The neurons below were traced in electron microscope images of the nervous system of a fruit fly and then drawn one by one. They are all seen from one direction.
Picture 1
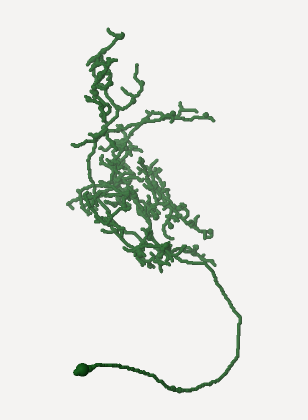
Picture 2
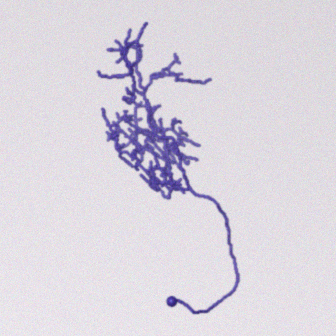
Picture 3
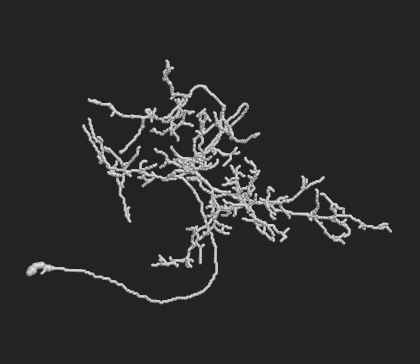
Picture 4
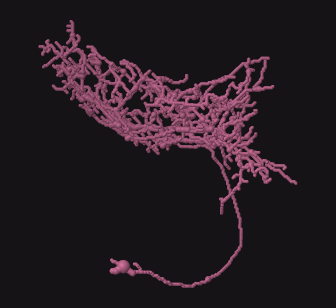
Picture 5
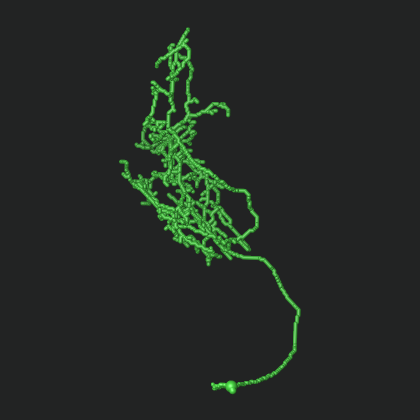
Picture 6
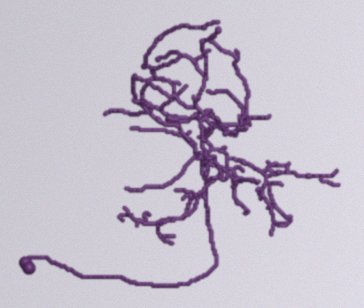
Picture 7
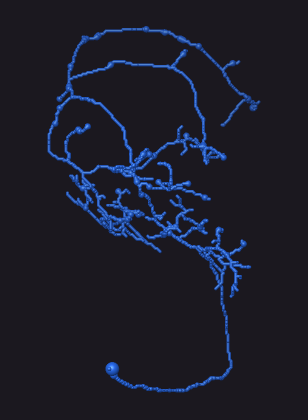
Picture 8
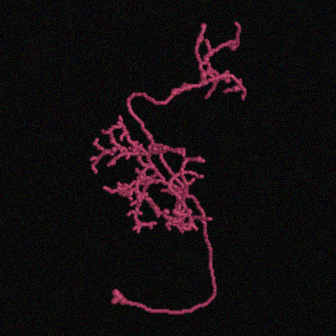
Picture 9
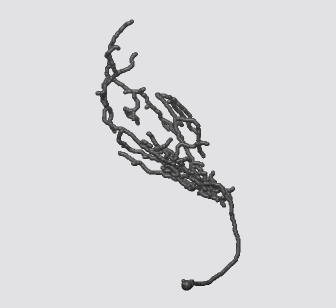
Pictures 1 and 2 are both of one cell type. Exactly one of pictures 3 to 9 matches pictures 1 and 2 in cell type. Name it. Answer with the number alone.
5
